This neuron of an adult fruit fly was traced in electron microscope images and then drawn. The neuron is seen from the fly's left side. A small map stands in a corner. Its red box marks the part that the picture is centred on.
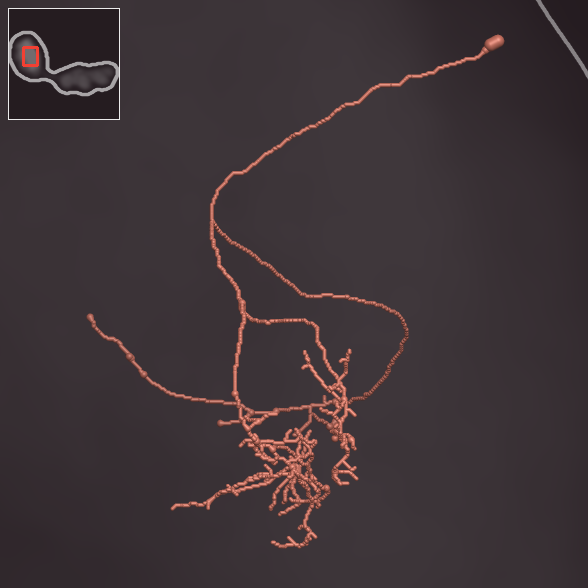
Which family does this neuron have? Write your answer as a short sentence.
The family is hemilineage DM6_central1.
